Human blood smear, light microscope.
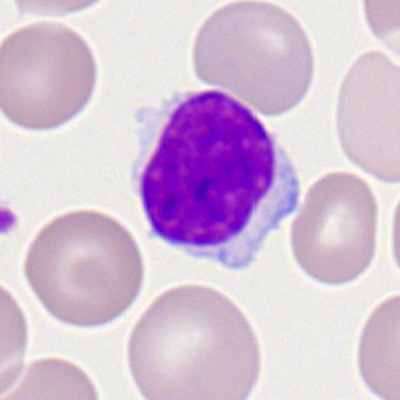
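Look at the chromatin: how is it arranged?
Dark purple and coarsely clumped, with paler patches between the clumps.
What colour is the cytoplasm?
Pale blue, with no coarse granules visible.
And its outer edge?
Ragged and irregular, especially on the upper left.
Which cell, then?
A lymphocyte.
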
